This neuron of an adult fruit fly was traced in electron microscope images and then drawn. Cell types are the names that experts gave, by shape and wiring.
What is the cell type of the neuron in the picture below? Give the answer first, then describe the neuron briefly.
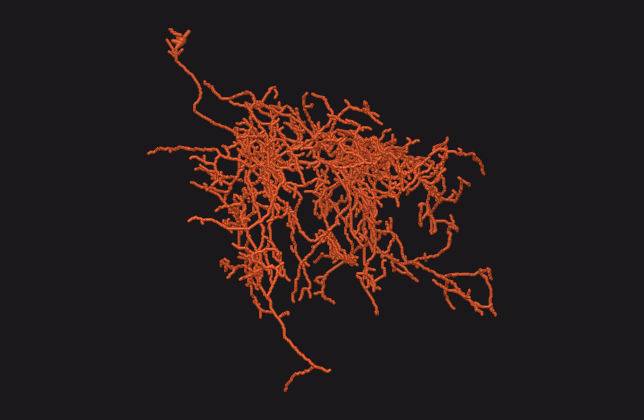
It is of cell type INXXX192. It is a nerve-cord intrinsic neuron. The cell body is at the upper left of the picture. More than a hundred branch ends can be seen.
